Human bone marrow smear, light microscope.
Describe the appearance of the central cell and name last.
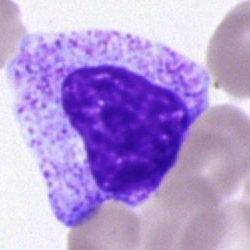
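Single unlobed nucleus, off-centre toward the right side of the cell. Cytoplasm pale lilac-blue, fine purple granules scattered throughout. This is a myelocyte.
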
